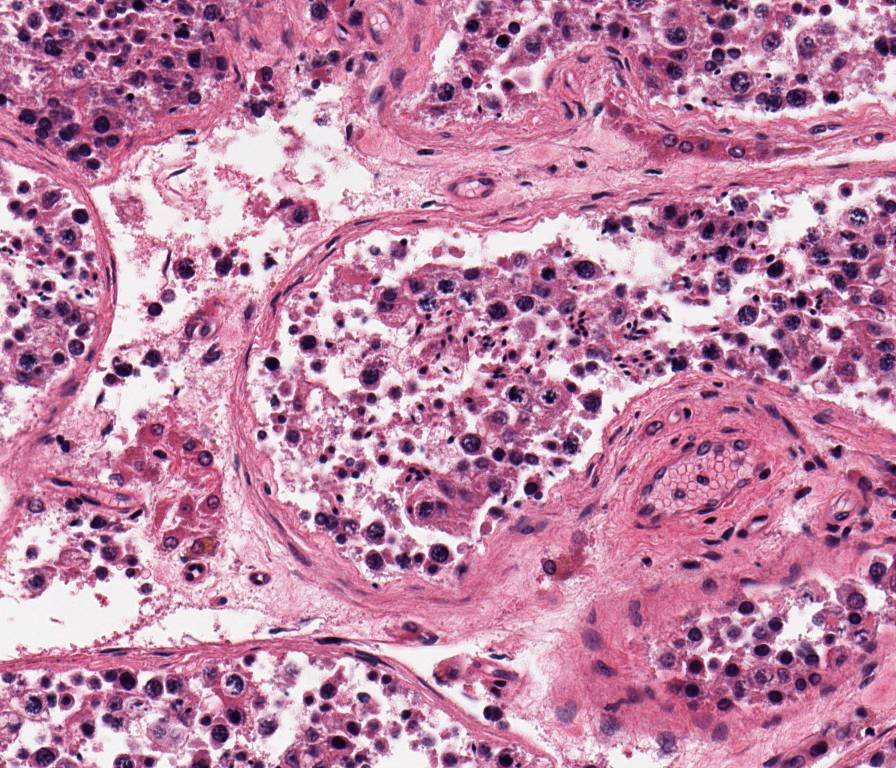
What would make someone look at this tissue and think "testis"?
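In this section of testis, the tissue lying between units on the left is pale and loose, with scattered cells and wispy pink material.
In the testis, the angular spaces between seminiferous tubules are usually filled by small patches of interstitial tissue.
The pale tissue between units is in keeping with this.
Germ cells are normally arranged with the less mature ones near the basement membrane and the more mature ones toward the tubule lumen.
That order is not seen here: the cells inside the units are loosely held together, and many lie detached in the central space instead of in ordered layers. Many white clefts and gaps also separate the cells, suggesting shrinkage or handling artefact. No fat cells are seen anywhere in the field.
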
